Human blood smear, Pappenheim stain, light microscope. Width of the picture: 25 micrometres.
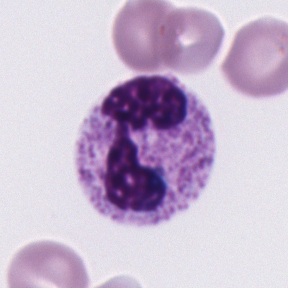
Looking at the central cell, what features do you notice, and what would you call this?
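First, nothing projects from the surface of the cell. The nucleus makes two lobes, upper and lower, joined on the left by a narrower band. I see no nucleoli there. The cytoplasm has a pale pink-lilac background. This is a segmented neutrophil.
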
